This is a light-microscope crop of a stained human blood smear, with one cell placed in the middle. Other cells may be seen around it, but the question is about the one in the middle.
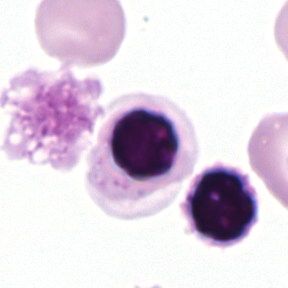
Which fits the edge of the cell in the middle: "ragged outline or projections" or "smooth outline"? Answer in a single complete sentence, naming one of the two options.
In outline, this cell is smooth rather than rough.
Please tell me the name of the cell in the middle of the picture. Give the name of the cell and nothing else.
normoblast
